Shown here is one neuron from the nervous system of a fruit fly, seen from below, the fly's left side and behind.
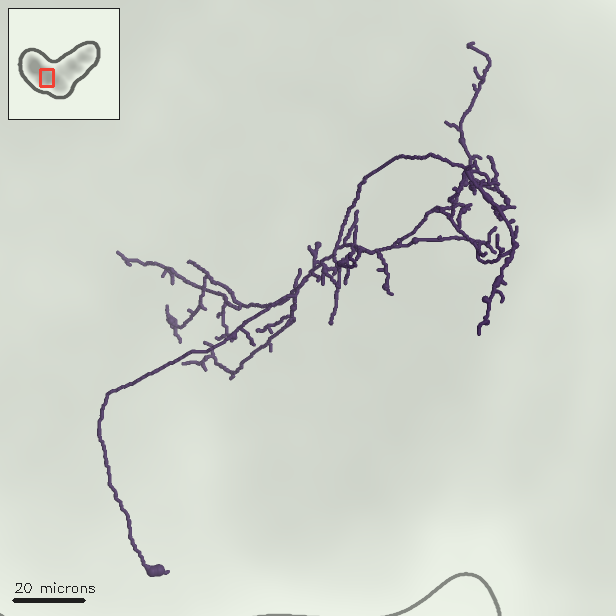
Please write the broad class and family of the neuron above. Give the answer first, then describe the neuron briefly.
This is a central-brain intrinsic neuron. The family is hemilineage LALv1_ventral. The cell body can be seen at the lower left of the picture. By the scale bar it is about 150 microns tall in this view. The picture shows dozens of branch ends.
